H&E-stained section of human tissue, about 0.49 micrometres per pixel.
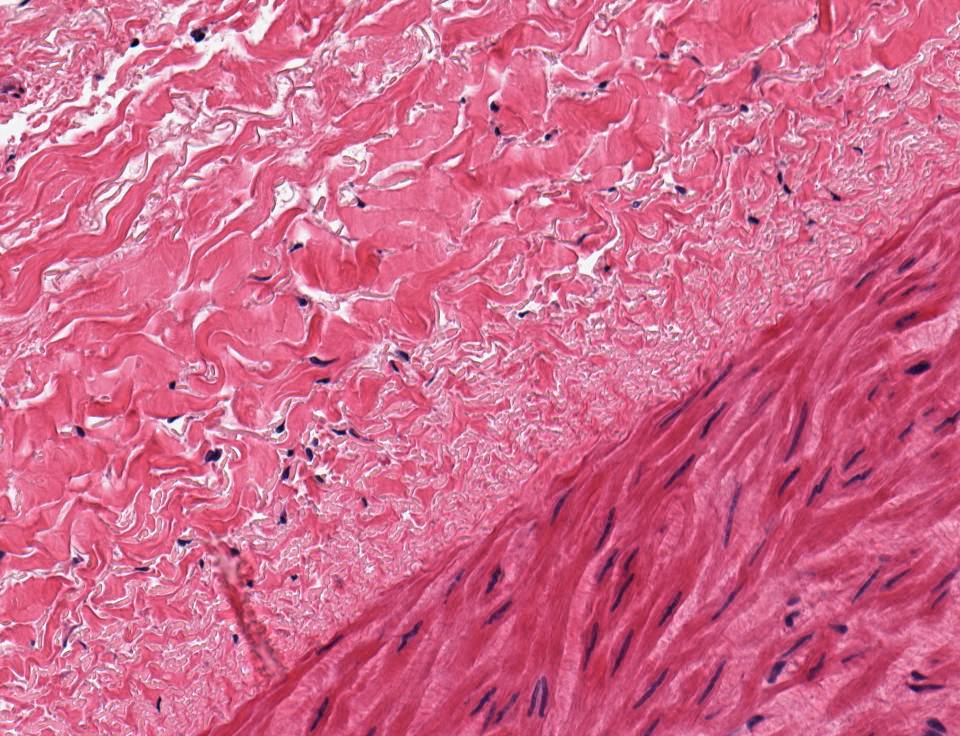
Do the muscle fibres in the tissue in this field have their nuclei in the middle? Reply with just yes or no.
Yes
